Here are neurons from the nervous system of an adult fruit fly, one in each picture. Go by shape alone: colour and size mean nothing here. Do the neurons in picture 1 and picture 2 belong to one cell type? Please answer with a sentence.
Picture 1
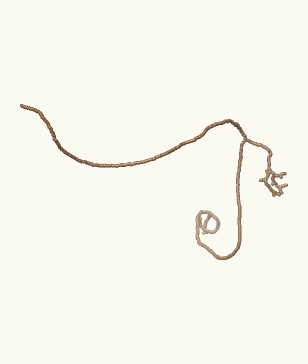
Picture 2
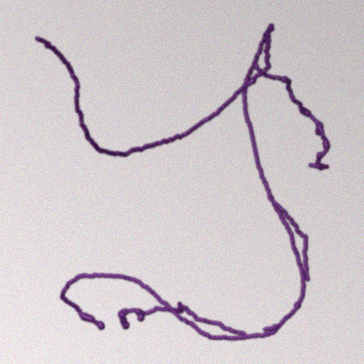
They are of the same cell type.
